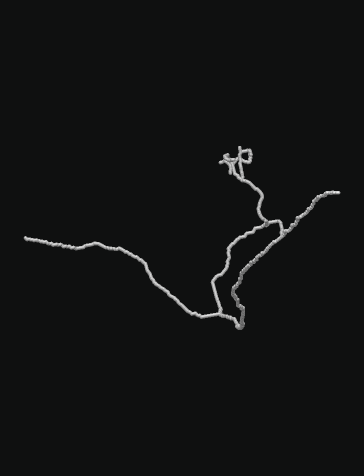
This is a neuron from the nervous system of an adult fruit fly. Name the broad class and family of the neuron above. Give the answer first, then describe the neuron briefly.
It is a sensory neuron entering the nerve cord. Its family is called class mechanosensory tactile. The drawing shows no cell body. It has a dozen or fewer branch ends.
